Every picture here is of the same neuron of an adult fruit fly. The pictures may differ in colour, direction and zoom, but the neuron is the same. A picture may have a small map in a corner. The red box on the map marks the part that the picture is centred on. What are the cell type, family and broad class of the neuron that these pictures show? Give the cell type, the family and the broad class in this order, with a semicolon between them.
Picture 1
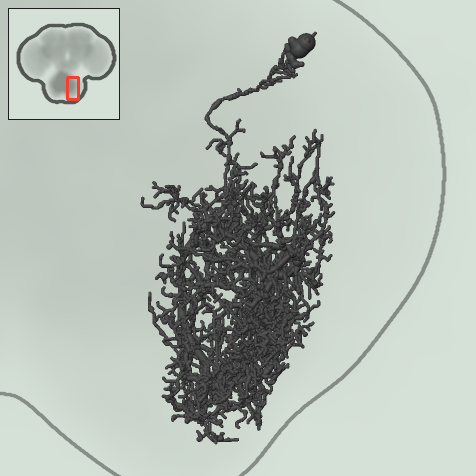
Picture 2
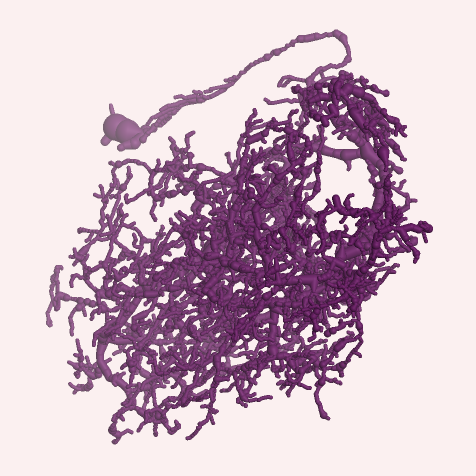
IN19A007; hemilineage 19A; nerve-cord intrinsic neuron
